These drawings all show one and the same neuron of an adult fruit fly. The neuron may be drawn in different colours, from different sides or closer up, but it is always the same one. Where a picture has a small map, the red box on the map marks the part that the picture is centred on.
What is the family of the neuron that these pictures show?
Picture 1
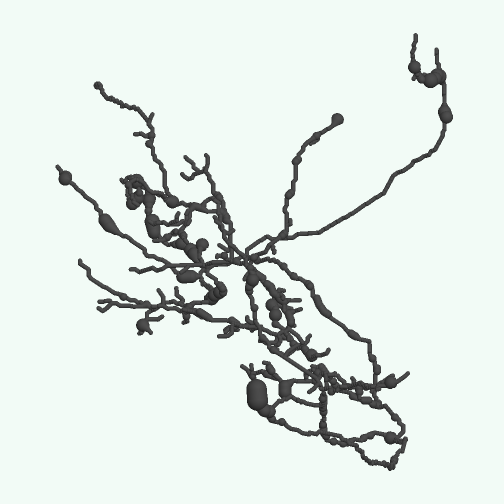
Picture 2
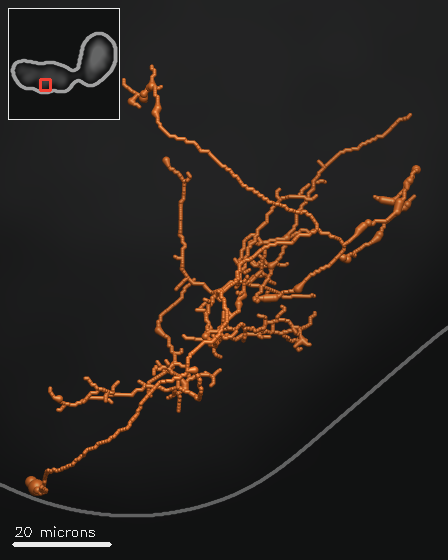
hemilineage 01B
